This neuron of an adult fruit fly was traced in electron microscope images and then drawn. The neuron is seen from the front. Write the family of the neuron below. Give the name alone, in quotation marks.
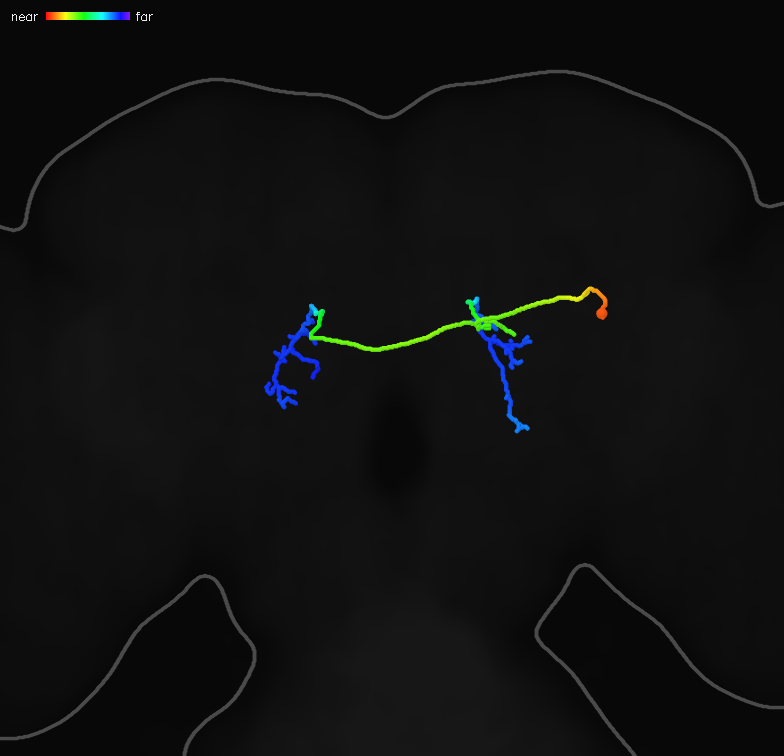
"hemilineage AOTUv3_ventral"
